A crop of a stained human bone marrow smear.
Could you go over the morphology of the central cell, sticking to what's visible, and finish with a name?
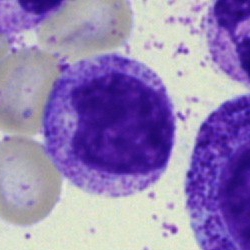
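Smooth, round outline on this one. Deep purple chromatin right through the nucleus. The cytoplasm rim runs wider on the left than on the right, and beside the left side of the nucleus there's a pale patch that's less granular. So, a myelocyte.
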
